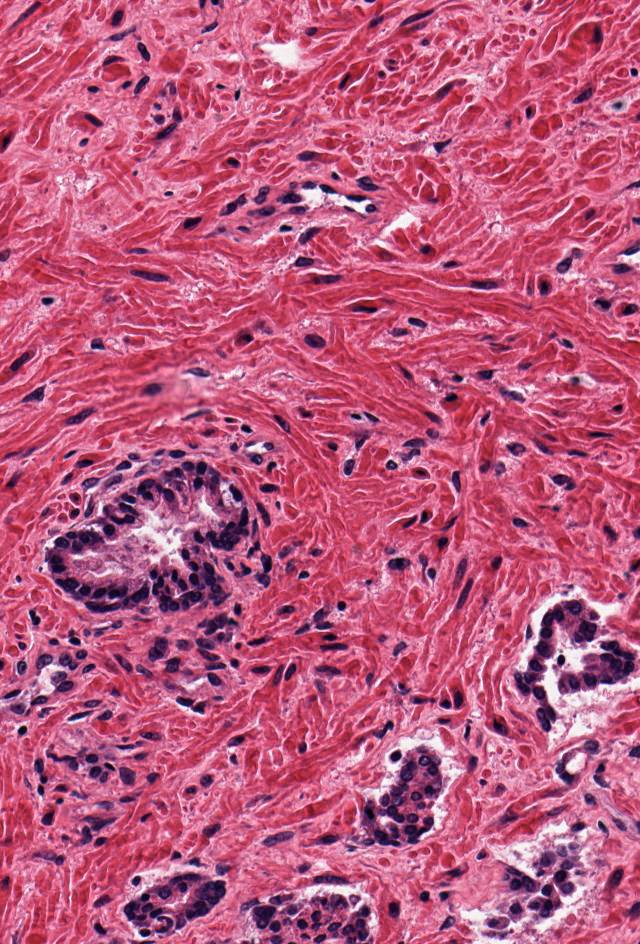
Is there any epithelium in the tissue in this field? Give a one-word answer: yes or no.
Yes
